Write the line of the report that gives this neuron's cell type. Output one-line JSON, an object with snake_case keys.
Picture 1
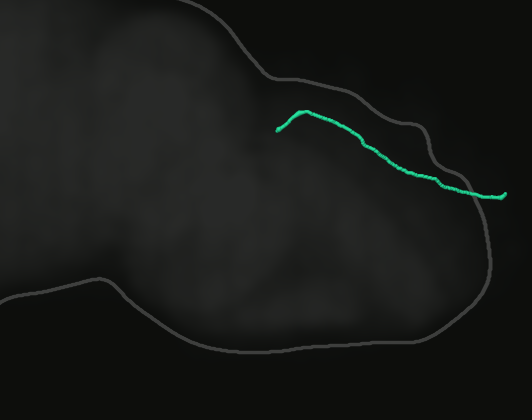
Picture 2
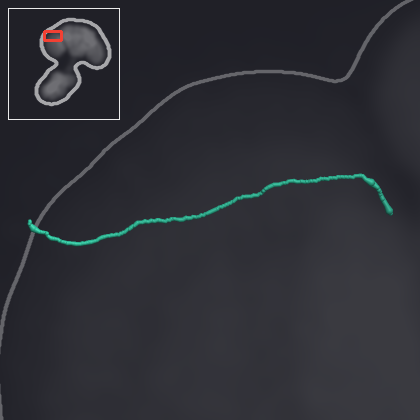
{"cell_type": "R8y"}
